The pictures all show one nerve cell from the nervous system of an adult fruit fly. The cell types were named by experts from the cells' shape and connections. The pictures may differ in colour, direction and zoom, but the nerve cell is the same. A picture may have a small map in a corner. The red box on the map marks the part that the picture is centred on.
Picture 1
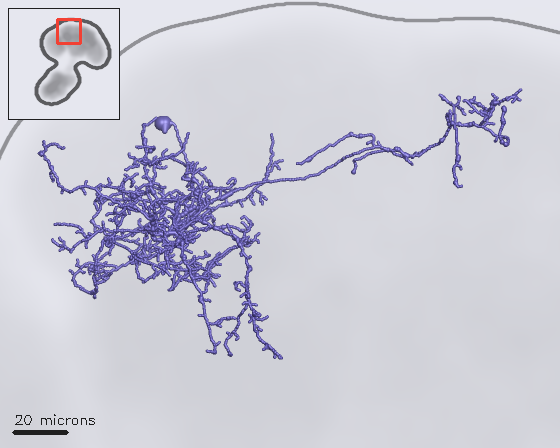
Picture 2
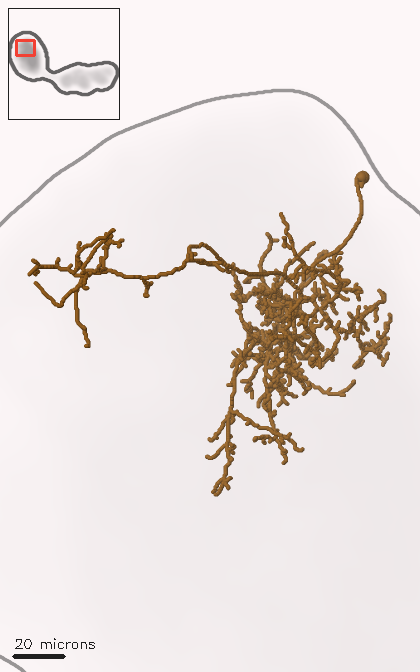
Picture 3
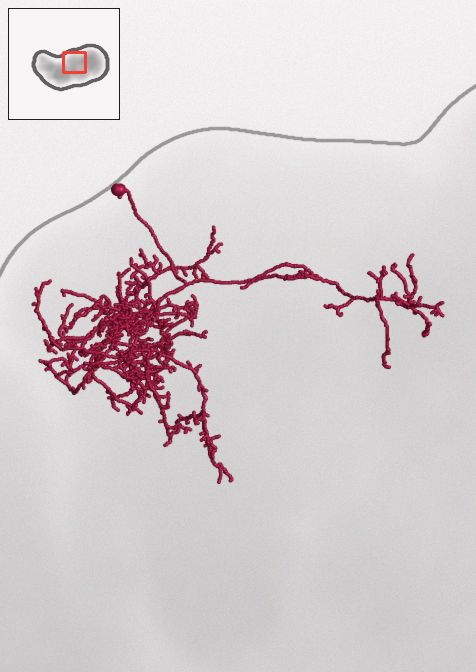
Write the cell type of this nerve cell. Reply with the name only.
CB2549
